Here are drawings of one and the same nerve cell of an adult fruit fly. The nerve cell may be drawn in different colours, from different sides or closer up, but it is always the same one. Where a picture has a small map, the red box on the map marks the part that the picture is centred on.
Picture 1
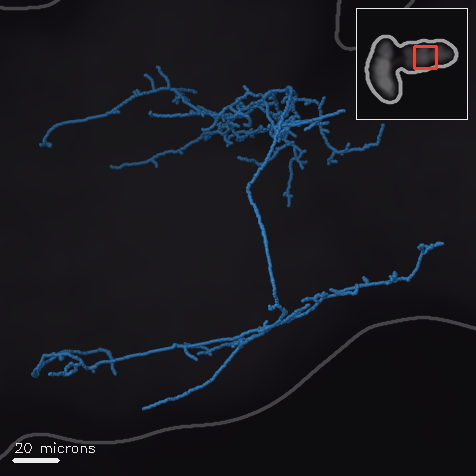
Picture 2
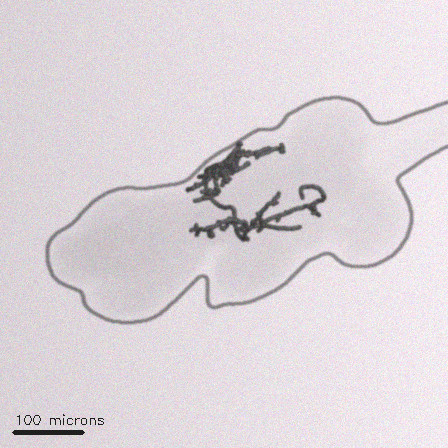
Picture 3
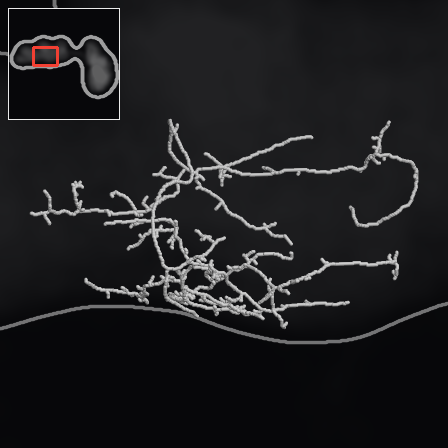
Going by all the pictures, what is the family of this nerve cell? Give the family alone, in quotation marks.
"hemilineage 19B"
